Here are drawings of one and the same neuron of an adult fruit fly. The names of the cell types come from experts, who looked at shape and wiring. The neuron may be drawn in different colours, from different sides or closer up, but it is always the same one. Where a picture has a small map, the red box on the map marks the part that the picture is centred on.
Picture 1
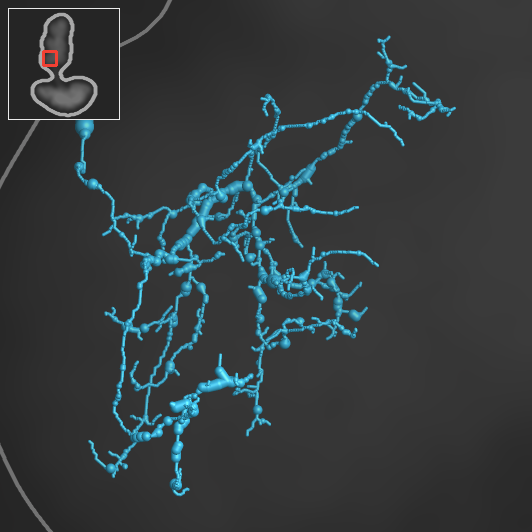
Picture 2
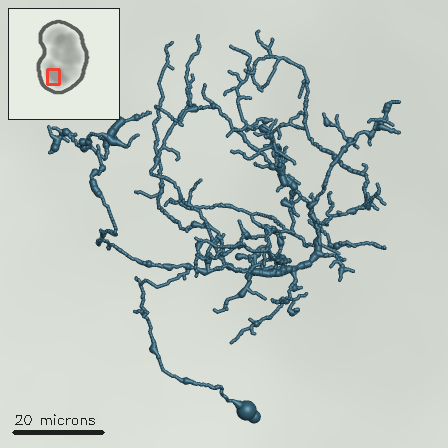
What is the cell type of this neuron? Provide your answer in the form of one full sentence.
On the level of cell type, this neuron is IN20A.22A024.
